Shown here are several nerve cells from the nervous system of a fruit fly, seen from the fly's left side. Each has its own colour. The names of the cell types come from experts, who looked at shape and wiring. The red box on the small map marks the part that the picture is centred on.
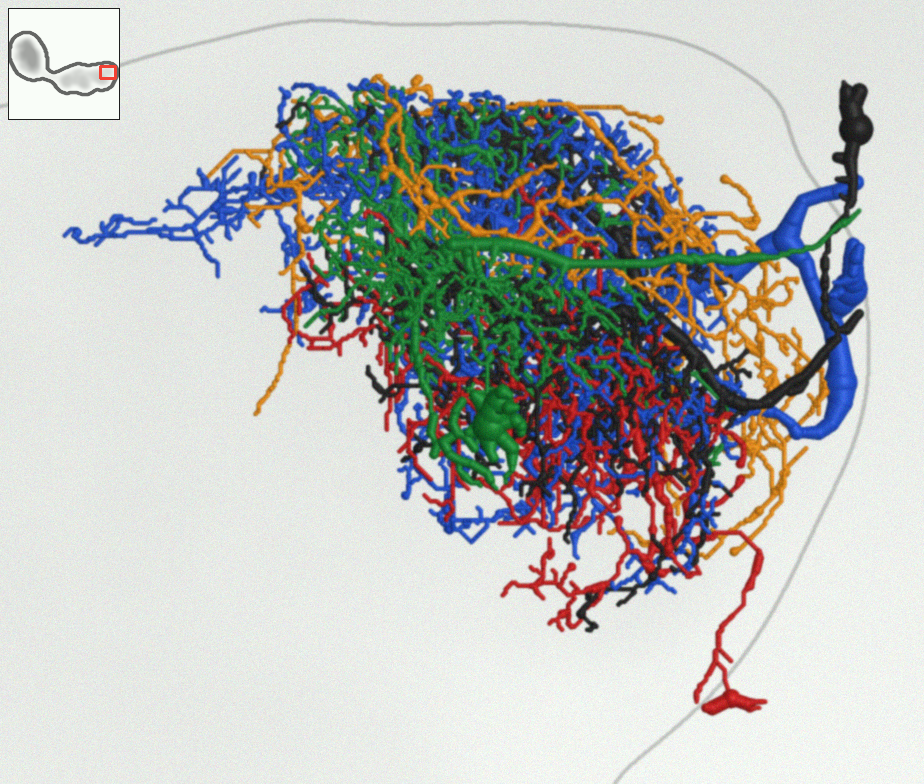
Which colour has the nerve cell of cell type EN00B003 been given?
blue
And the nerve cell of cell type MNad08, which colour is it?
green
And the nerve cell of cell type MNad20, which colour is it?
black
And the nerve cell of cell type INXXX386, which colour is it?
orange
